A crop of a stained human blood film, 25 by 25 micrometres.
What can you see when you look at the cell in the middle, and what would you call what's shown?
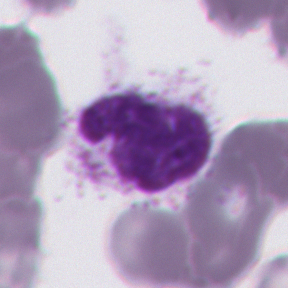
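Nucleus stains dense dark purple throughout. Fine reddish-purple granules scattered around it; a trail of granules extends upward, well above the nucleus. Between granules, pale, nearly colourless; no blue cytoplasm. Segmented neutrophil.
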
